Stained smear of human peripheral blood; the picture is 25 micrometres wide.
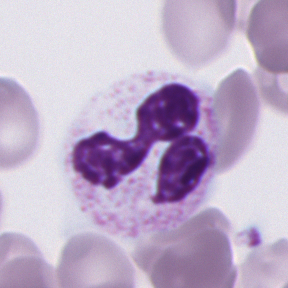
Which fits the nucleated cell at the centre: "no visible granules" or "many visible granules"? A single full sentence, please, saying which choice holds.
The cytoplasm of this cell holds many visible granules.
